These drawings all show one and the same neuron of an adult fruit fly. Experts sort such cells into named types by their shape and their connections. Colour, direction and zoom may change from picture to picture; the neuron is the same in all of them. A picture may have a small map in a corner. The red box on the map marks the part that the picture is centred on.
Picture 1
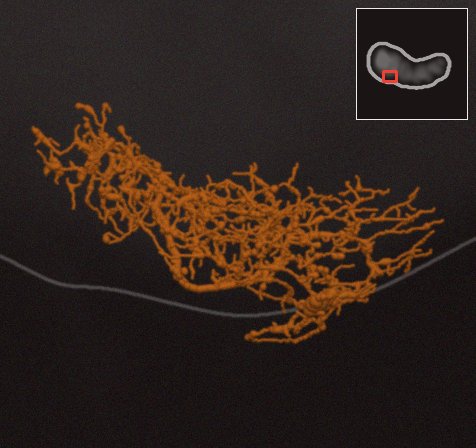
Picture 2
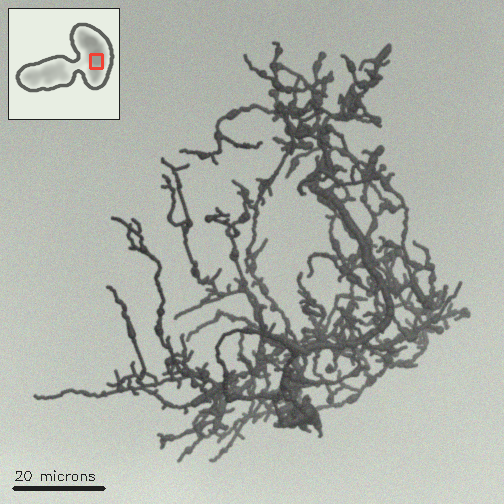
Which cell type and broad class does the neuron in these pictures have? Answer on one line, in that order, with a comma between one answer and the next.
GNG186, central-brain intrinsic neuron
